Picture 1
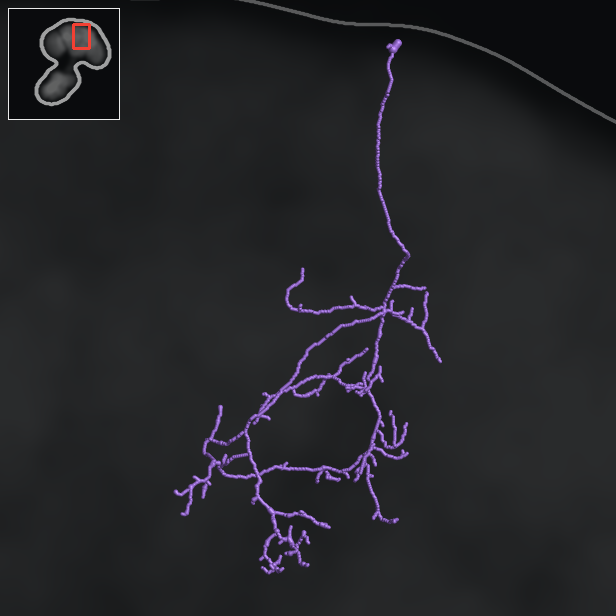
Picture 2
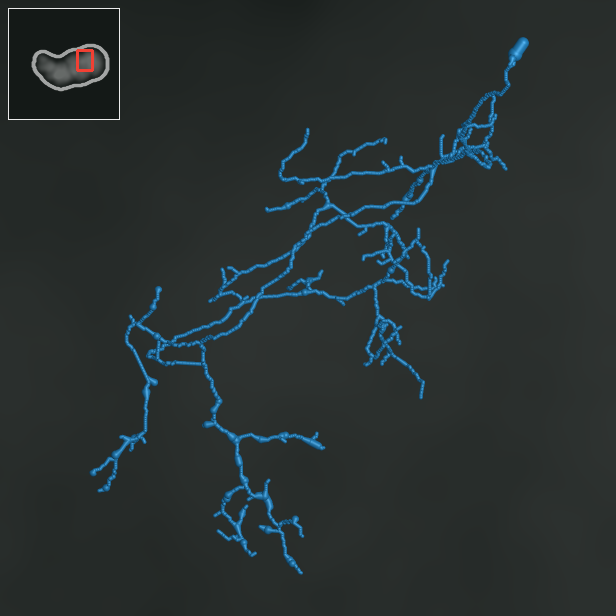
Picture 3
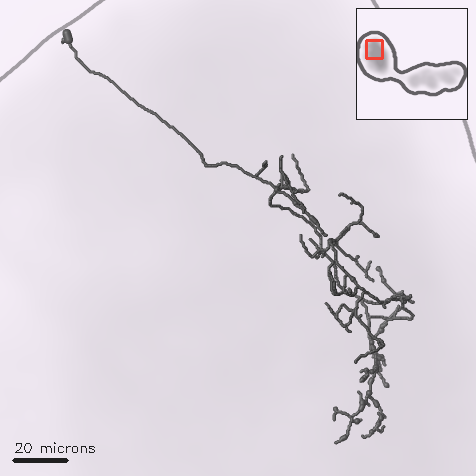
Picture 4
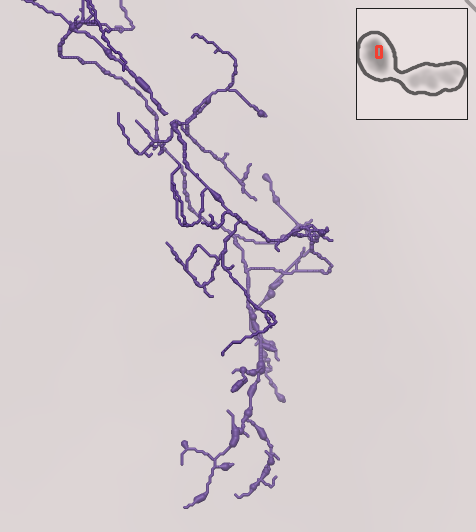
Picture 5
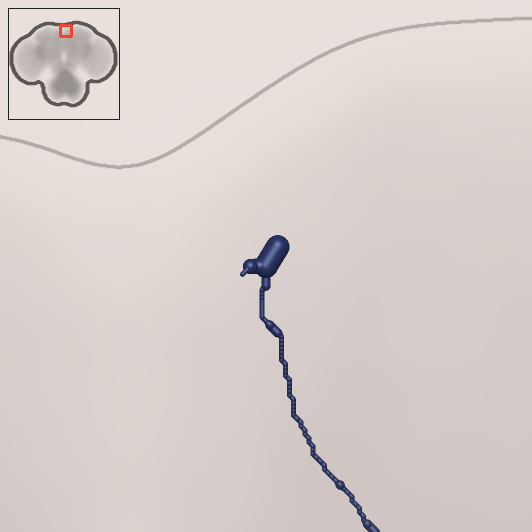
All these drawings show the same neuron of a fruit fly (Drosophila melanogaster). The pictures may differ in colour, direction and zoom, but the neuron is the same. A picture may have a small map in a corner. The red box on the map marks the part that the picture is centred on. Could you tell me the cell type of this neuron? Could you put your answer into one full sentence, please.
It is as CB4000 that this neuron is typed.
